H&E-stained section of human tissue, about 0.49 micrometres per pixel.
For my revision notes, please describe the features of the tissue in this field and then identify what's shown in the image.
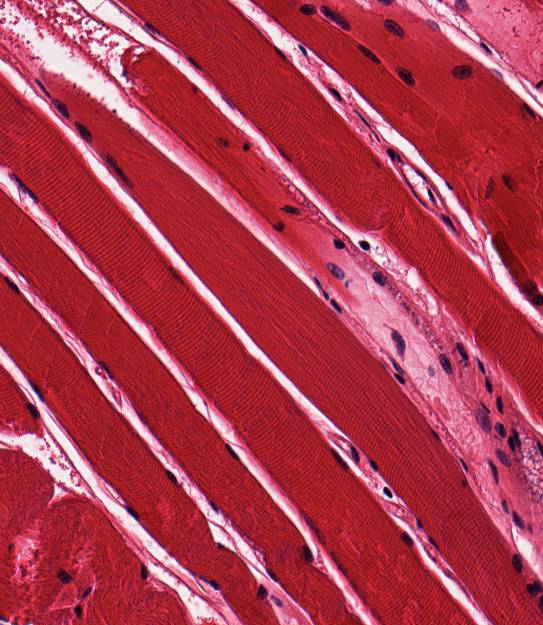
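Here I follow long parallel muscle fibres running diagonally from upper left to lower right. Fine cross-striations run across their width. They are unbranched and lie side by side without joining. Their nuclei are flattened, dark and elongated, sitting at the fibre edges. This is skeletal muscle.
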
